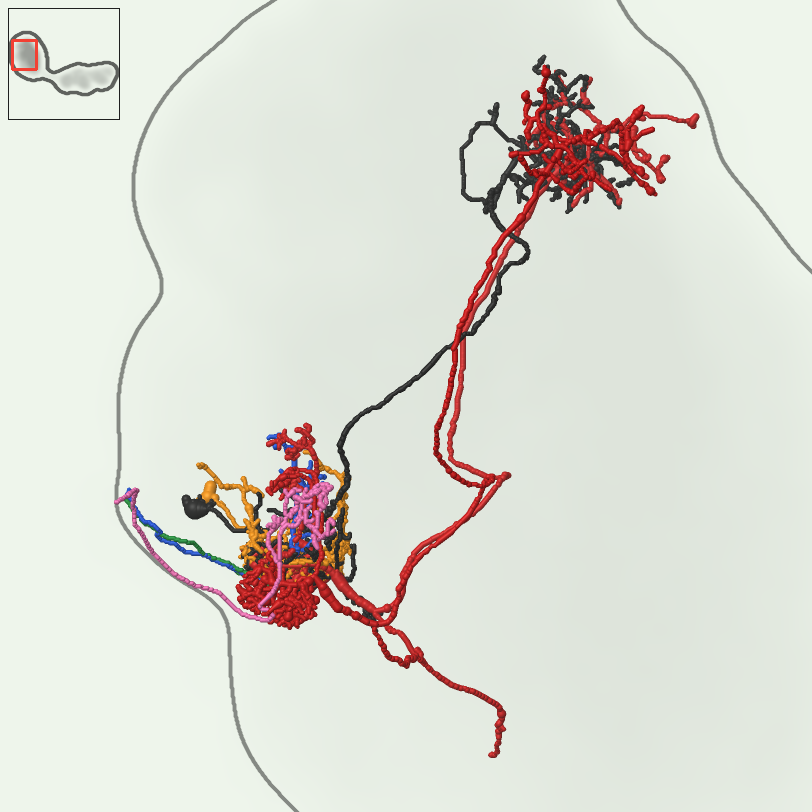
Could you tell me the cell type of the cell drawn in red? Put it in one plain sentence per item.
The cell type is V_ilPN.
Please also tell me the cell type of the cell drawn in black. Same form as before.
The cell type is V_l2PN.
